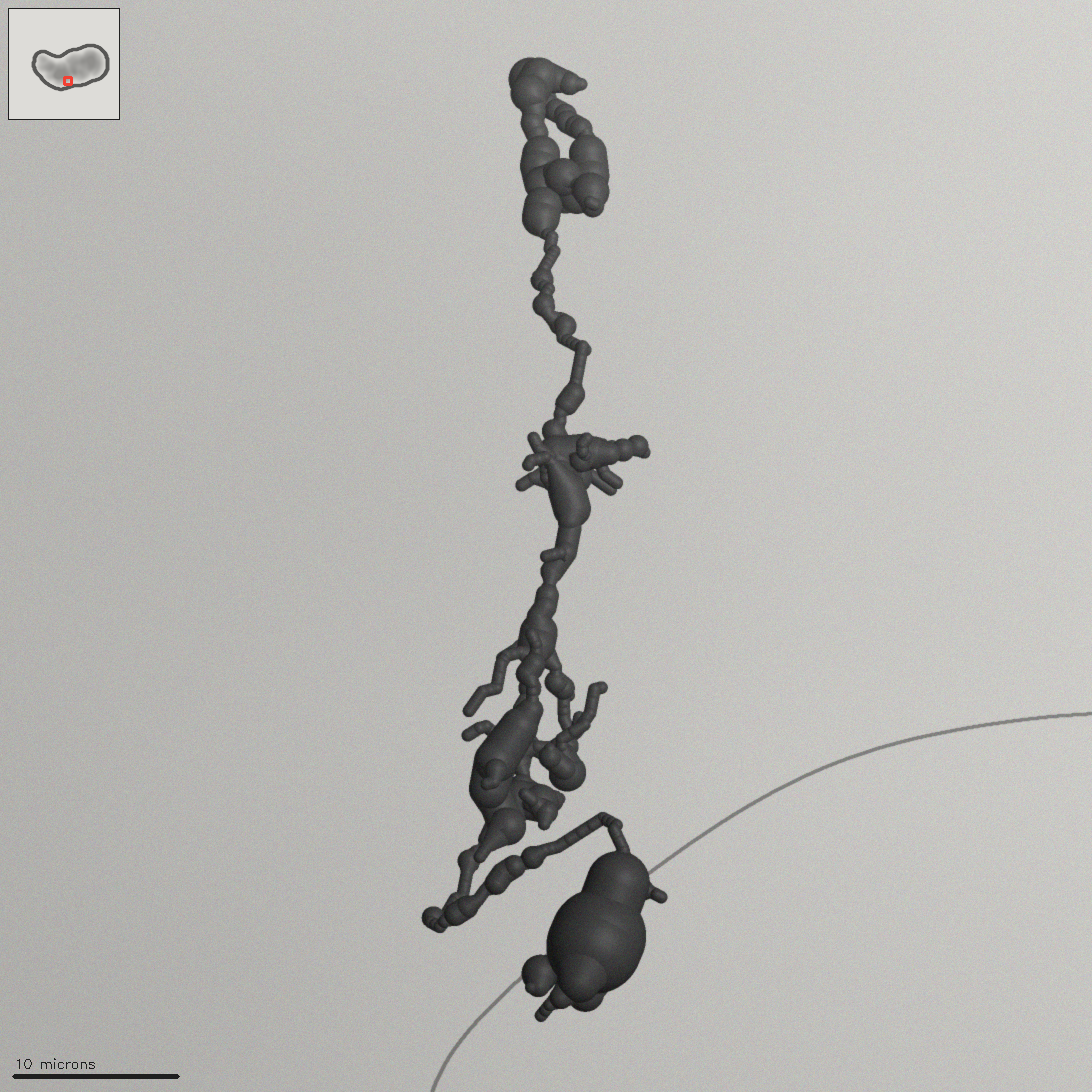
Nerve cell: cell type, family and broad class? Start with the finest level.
Mi1; Mi; optic-lobe intrinsic neuron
